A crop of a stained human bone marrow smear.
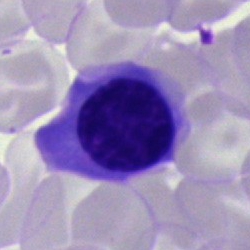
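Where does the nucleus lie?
Off-centre, toward the right side, as far as I can see.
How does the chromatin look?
Dark and densely condensed, with only small paler patches; no nucleoli are visible.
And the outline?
Irregular and angular where it presses against neighbouring cells.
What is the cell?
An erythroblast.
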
